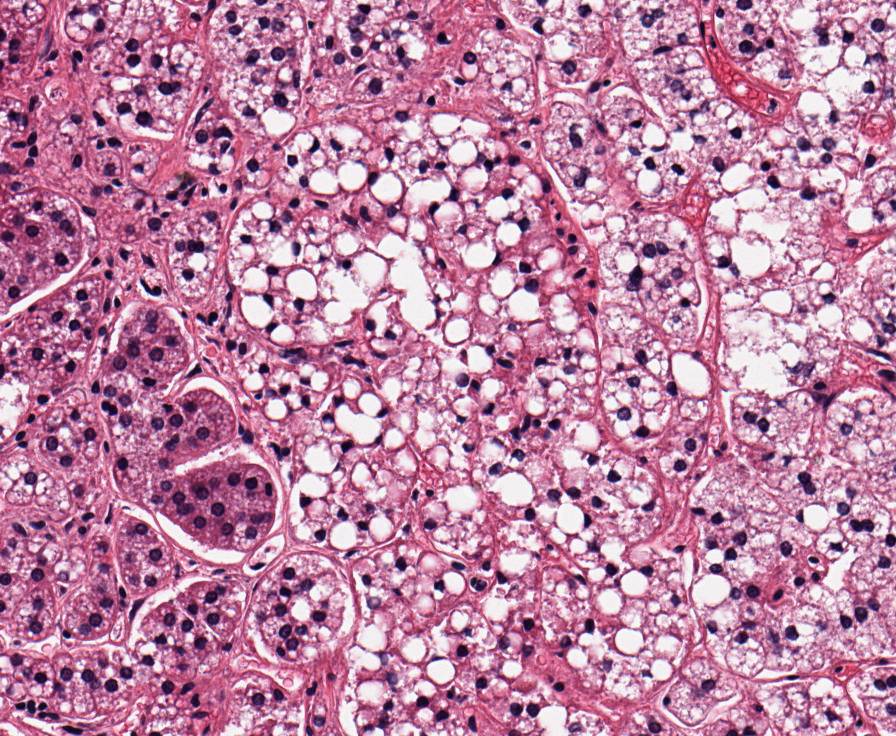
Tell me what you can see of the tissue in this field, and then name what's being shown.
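Pattern: polygonal cells in rounded nests and short cords between thin septa. Cytoplasm: abundant, mostly packed with round clear vacuoles of varying size, most marked centrally. Nuclei: small, round, dark, mostly single. Some left nests, notably lower left, are denser, pink, granular, scarcely vacuolated. Name: adrenal gland.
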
